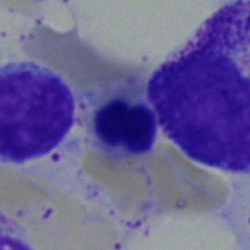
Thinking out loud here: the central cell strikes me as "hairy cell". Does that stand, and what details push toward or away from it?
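The nucleus has very dense, dark purple chromatin with little visible texture, and no nucleoli can be seen in it. A scant, pale bluish-grey rim of cytoplasm surrounds it, with no visible granules. The cell outline is roughly round and faint.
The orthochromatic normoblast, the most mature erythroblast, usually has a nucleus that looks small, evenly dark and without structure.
The dense, dark chromatin with little texture therefore speaks for erythroblast.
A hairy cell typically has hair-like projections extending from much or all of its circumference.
The roughly round outline speaks against hairy cell.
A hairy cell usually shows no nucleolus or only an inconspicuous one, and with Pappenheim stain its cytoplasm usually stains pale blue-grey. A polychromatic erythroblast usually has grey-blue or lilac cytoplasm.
The missing nucleoli fit a hairy cell, and the pale bluish-grey rim fits either name. The cell is an erythroblast, not a hairy cell.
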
